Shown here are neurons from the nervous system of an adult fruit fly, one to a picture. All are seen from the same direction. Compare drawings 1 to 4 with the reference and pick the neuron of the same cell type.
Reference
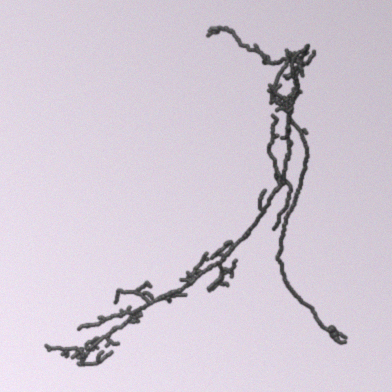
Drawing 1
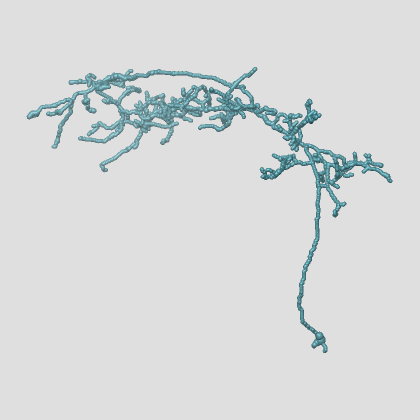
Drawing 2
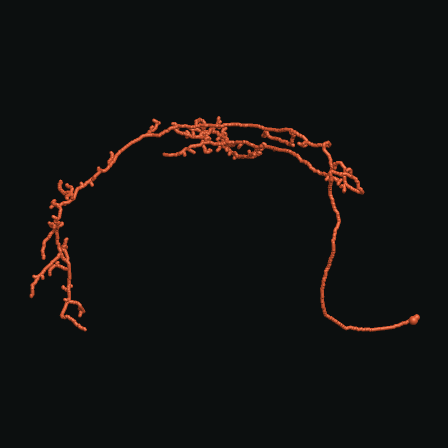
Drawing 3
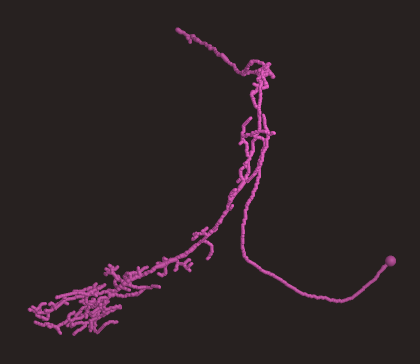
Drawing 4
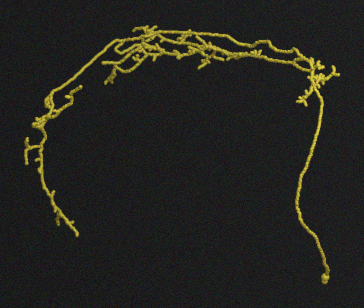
Drawing 3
